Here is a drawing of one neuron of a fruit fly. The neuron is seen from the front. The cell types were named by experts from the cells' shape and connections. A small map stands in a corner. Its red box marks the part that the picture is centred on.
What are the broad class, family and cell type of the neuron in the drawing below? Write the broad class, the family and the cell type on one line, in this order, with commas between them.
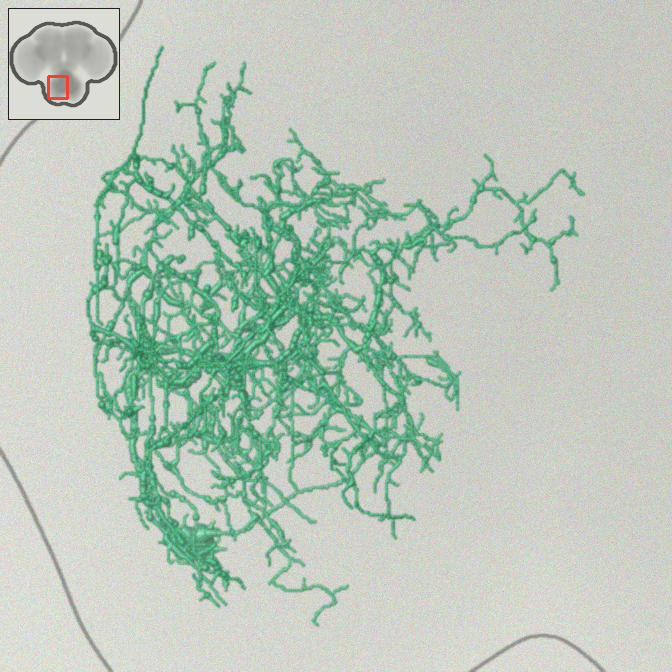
nerve-cord intrinsic neuron, hemilineage 21A, IN21A010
